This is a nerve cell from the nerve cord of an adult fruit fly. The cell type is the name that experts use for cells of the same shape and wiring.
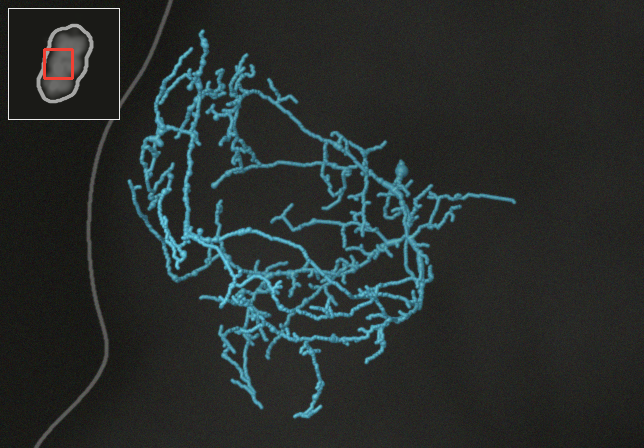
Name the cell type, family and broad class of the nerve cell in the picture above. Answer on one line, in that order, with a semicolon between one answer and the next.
IN04B036; hemilineage 04B; nerve-cord intrinsic neuron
